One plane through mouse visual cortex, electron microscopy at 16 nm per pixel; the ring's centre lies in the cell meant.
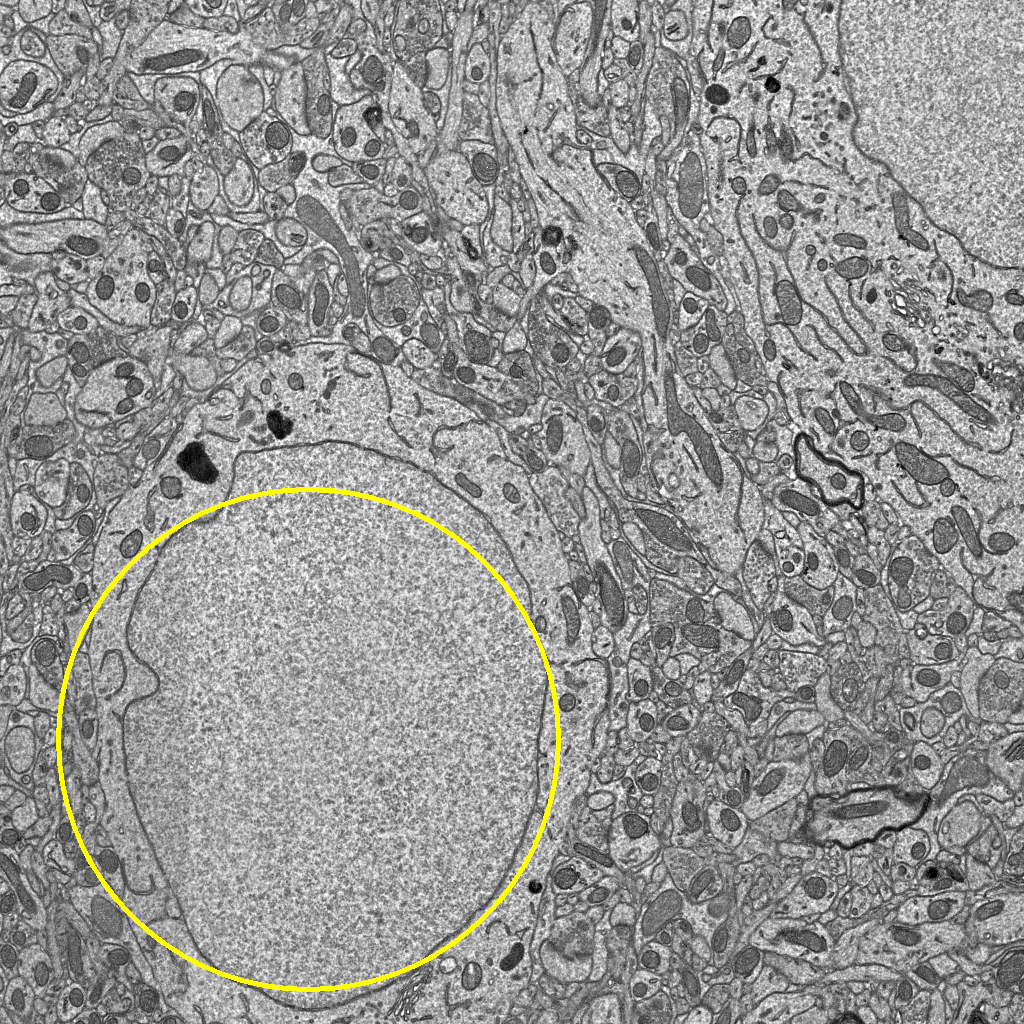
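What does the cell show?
Its smooth nuclear envelope has one notch on the left; the chromatin is pale and evenly dispersed, with no dark clumps along the envelope.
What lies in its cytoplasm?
Few mitochondria, plus two very dark dense bodies near the upper-left edge of the cell body.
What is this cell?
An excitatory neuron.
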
